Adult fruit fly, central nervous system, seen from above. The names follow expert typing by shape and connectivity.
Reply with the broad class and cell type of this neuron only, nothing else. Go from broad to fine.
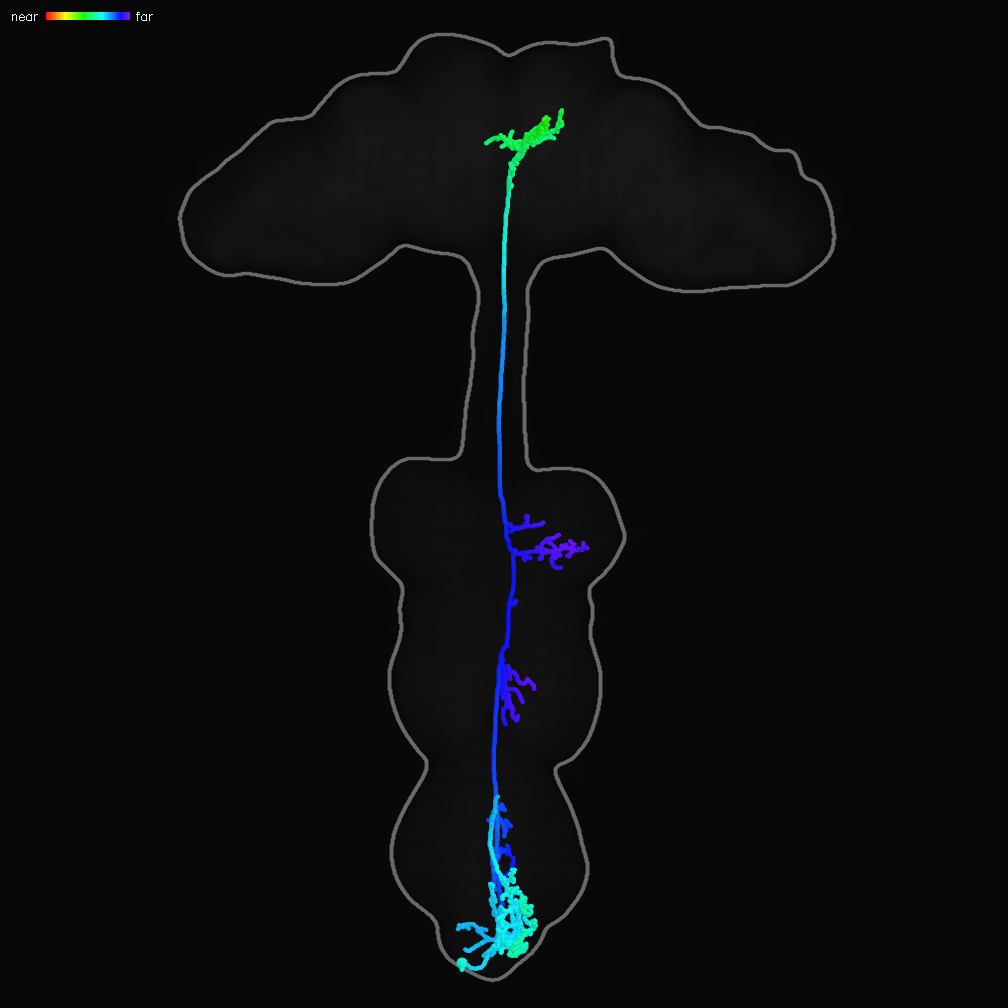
ascending neuron; ANXXX196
